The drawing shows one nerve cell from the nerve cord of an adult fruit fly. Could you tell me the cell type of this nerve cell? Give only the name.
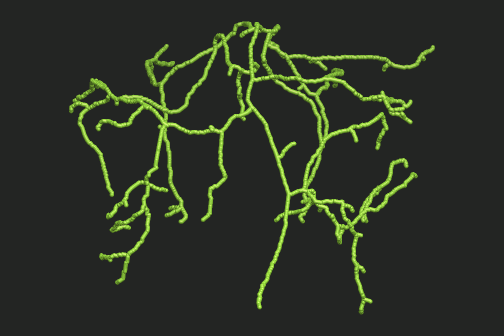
DNge003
